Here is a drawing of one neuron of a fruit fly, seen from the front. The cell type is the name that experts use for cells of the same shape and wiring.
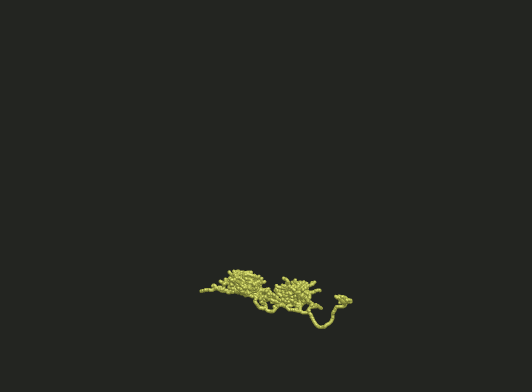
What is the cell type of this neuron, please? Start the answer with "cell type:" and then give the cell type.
cell type: GNG591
